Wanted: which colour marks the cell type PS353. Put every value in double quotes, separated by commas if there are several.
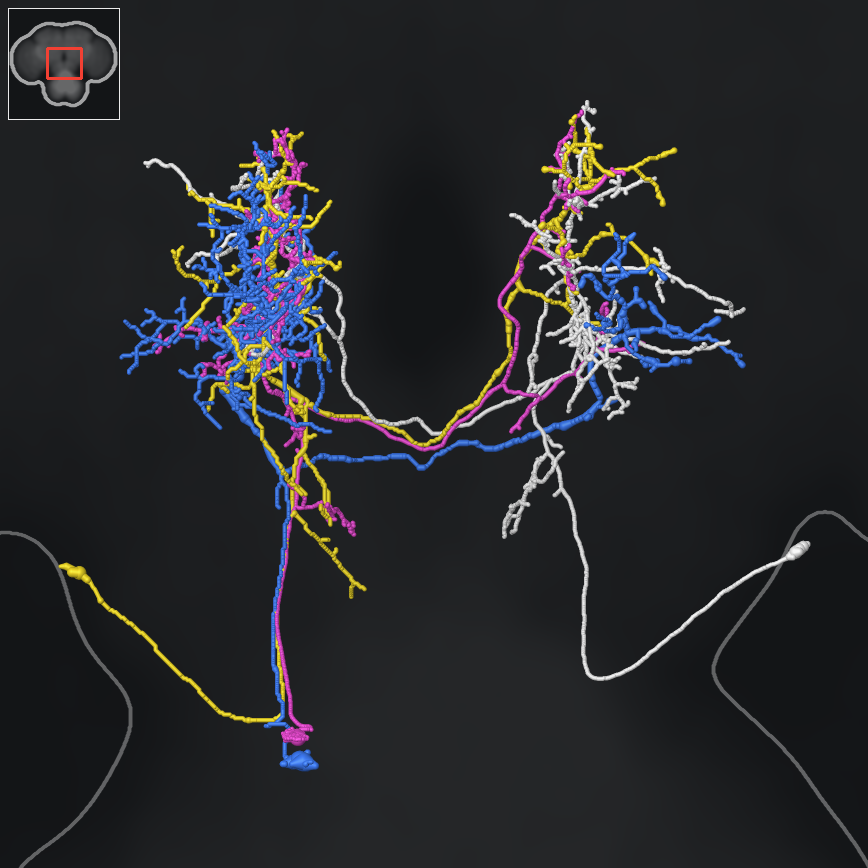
"magenta"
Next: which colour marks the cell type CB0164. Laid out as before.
"blue"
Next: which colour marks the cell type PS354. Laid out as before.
"yellow"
